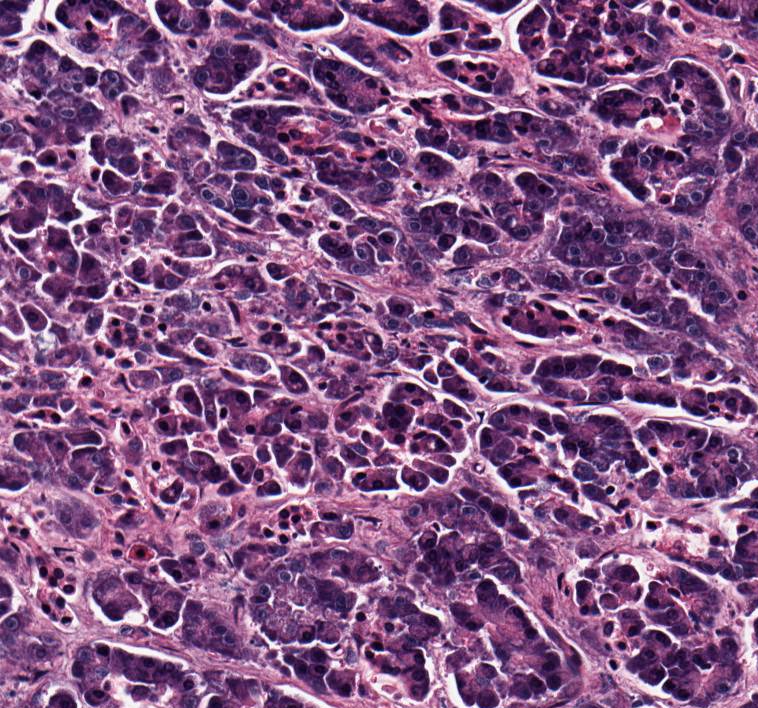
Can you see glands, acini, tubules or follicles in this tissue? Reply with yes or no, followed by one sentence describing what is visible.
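No. The nests form no glandular lumens.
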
